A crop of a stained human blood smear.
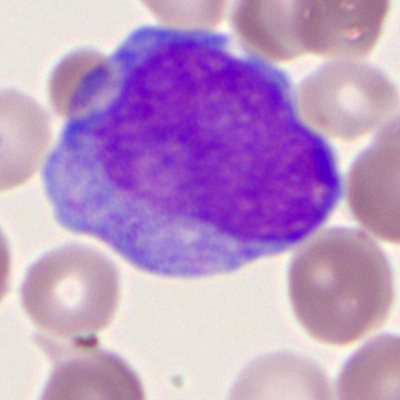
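Myeloblast, the cell at the centre. First, its outline is irregular and slightly bumpy instead of round. Second, the nucleus forms one single mass without lobes. Third, most of the cytoplasm sits to the lower left of the nucleus. Last, the cytoplasm shows no distinct granules.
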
